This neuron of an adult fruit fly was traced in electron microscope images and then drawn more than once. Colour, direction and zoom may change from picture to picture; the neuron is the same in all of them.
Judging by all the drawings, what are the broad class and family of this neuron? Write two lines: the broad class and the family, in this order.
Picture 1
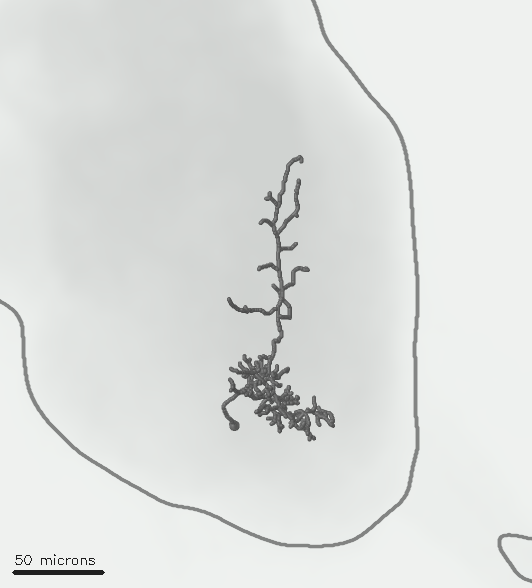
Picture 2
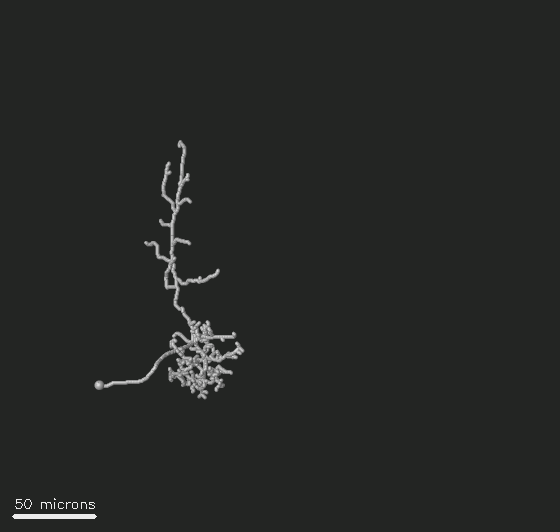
optic-lobe intrinsic neuron
Cm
